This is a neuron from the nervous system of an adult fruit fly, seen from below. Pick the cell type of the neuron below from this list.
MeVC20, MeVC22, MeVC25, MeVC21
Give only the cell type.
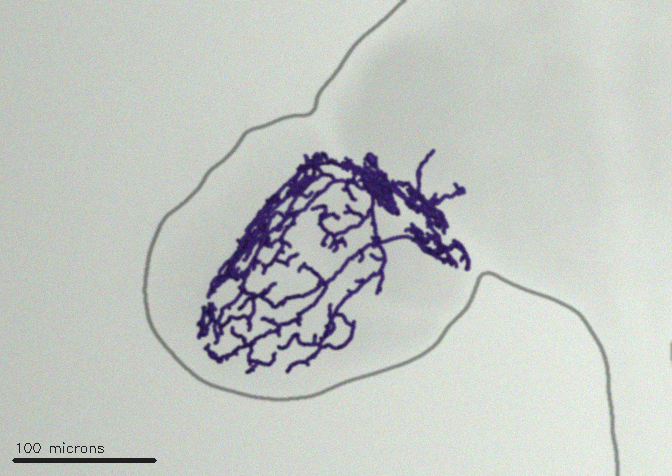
MeVC22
